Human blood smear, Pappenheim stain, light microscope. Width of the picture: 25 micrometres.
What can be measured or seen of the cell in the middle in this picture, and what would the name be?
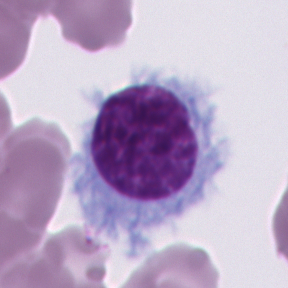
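Look at the edge: fine hair-like projections fringe the cytoplasm right the way round the cell. That cytoplasm is pale blue and makes a complete rim around the nucleus. The nucleus itself is round in outline and about 10 micrometres across, with mottled chromatin, darker clumps separated by paler strands. So that's a hairy cell.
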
